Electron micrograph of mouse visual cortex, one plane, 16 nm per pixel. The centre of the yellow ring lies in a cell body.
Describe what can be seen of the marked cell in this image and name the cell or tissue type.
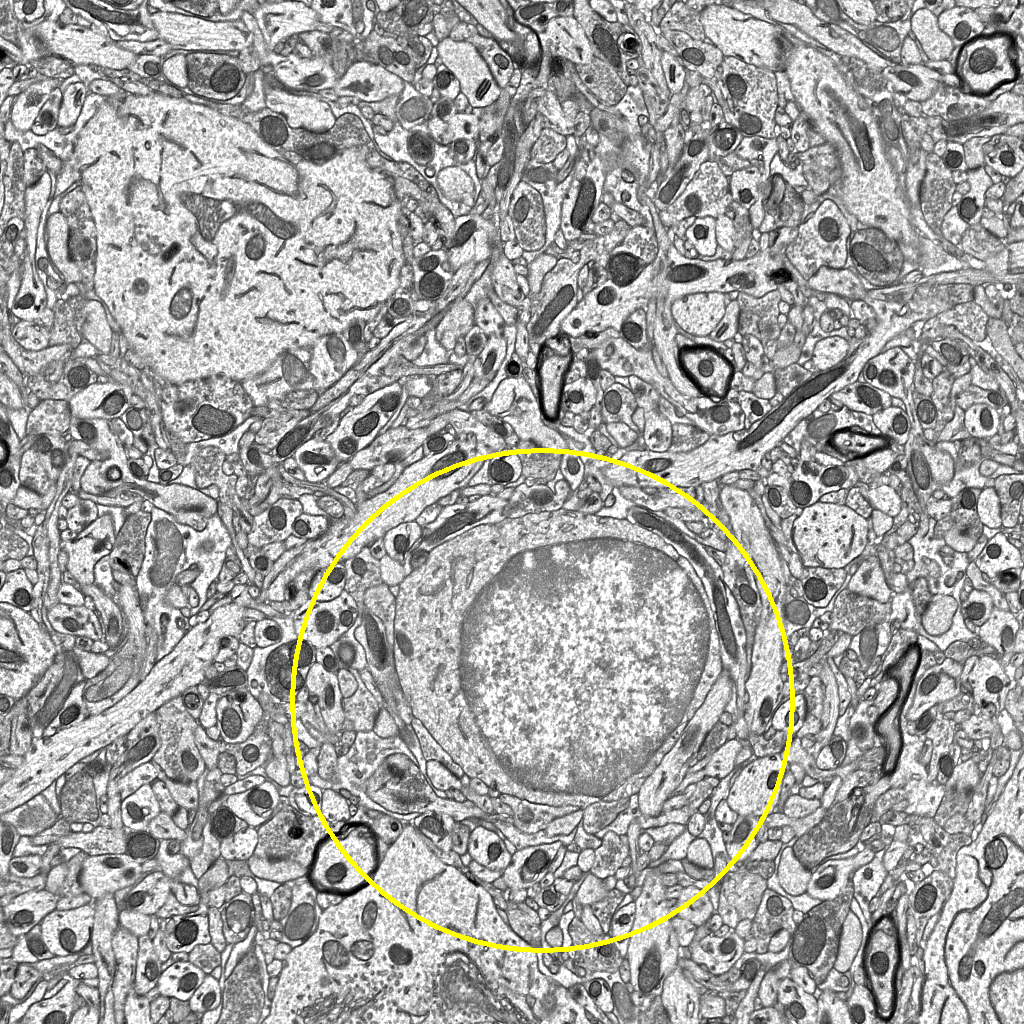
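Let me start with the nucleus: it is large and round, and all of it lies inside the picture. Its envelope runs smoothly; I see no deep infoldings. In the cytoplasm only a few small mitochondria are scattered about, and I find no dark dense granules. This cell is an oligodendrocyte.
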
